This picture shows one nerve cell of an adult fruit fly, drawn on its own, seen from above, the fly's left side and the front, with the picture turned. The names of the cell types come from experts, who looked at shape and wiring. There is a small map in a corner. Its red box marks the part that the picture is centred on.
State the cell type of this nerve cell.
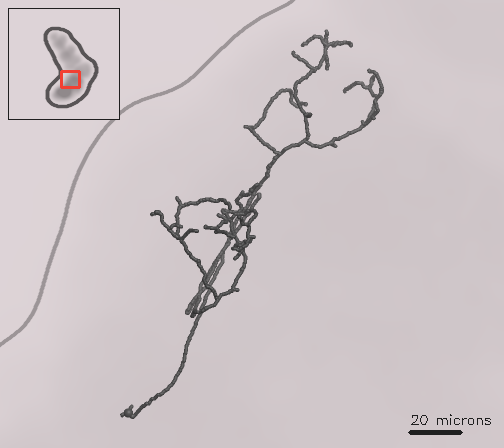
CB2892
